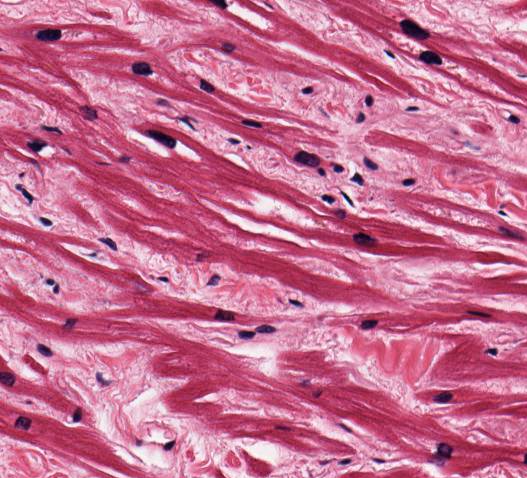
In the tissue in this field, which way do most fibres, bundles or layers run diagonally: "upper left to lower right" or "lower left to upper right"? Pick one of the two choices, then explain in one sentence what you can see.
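Upper left to lower right. Long pink fibre bundles run parallel across the whole field, sloping from upper left down to lower right.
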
